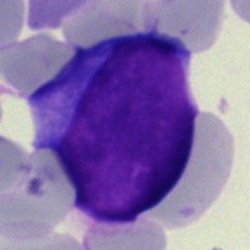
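Blast in the middle of this marrow smear. Look first at the cytoplasm: it stains deep blue and is widest on the left side of the cell. Search it slowly and you will find no granules. Now turn to the nucleus, where the chromatin is finely textured and evenly dark purple, without coarse clumps.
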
